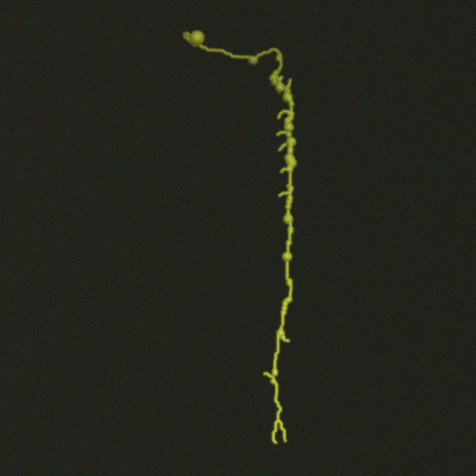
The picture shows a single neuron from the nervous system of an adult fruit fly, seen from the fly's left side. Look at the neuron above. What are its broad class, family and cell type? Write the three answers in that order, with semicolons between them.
optic-lobe intrinsic neuron; Dm; Dm3a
